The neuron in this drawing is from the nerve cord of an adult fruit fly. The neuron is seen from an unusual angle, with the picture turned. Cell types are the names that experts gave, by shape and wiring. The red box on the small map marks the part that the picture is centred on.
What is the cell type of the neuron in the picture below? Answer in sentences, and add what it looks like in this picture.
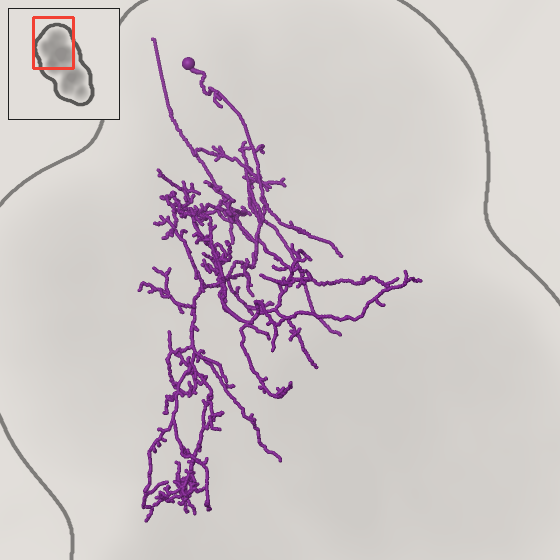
Its cell type is AN08B066. It is an ascending neuron. The picture shows dozens of branch ends. In this view it is taller than it is wide.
